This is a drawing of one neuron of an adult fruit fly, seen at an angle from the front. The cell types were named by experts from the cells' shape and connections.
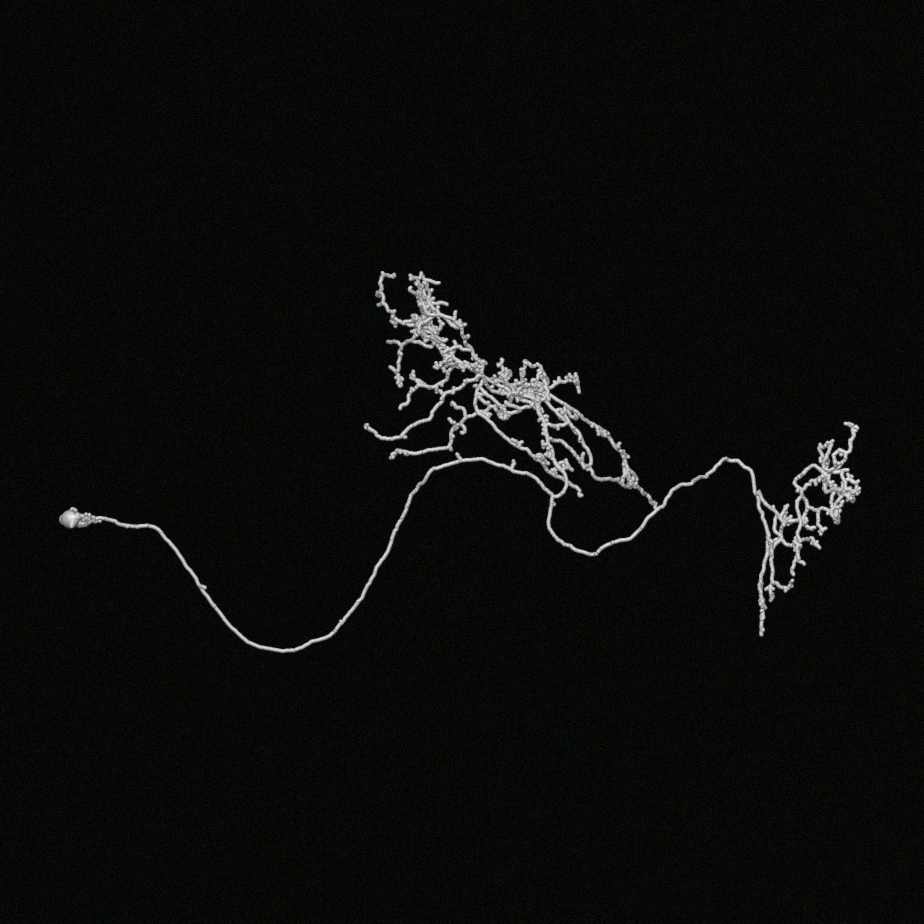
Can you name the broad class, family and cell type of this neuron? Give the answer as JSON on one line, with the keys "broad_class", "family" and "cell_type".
{"broad_class": "central-brain intrinsic neuron", "family": "hemilineage LB7", "cell_type": "GNG434"}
